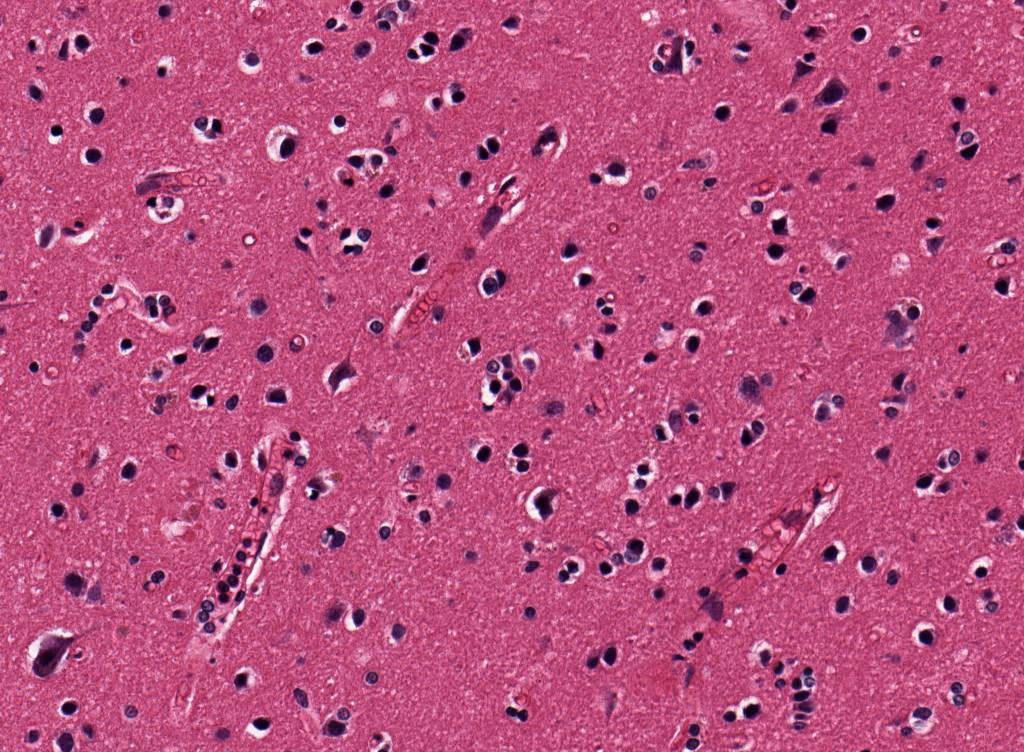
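Cerebral cortex: a finely granular pink matrix fills the field, with cells scattered through it and no layered or glandular arrangement. Most cells are small, spread fairly evenly, with round, dark, dense nuclei and little visible cytoplasm. Three slender capillaries run obliquely from lower left to upper right, in the lower left, lower right and upper centre. Elongated nuclei line them, and their narrow lumens contain red blood cells.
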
